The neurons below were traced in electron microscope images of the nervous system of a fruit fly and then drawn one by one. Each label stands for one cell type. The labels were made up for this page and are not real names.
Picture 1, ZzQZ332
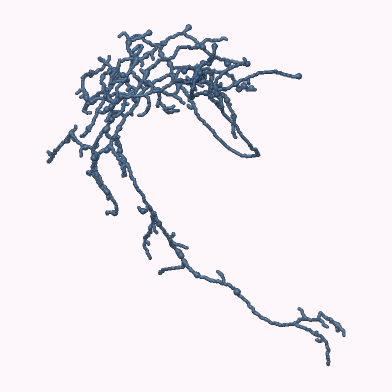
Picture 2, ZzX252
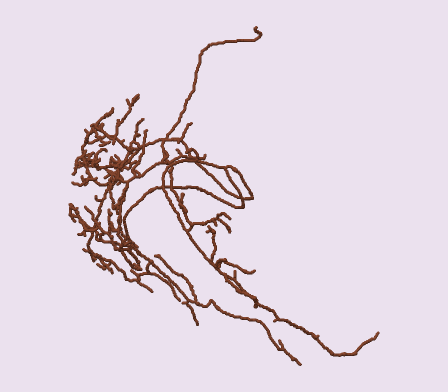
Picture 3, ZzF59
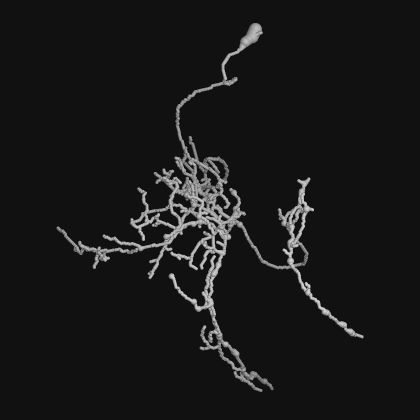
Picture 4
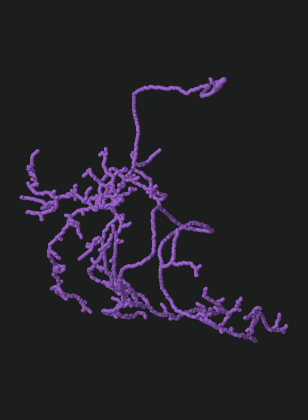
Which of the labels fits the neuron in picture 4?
ZzX252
